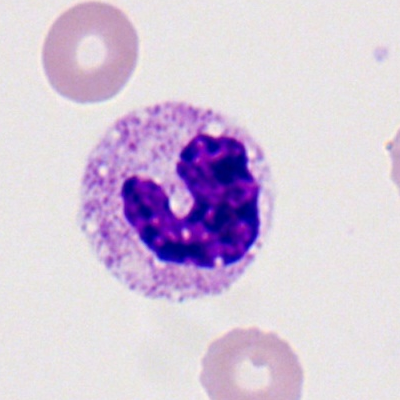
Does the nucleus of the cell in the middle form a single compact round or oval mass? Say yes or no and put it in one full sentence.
No, its nucleus is not round or oval; it is a lobeless curved band.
